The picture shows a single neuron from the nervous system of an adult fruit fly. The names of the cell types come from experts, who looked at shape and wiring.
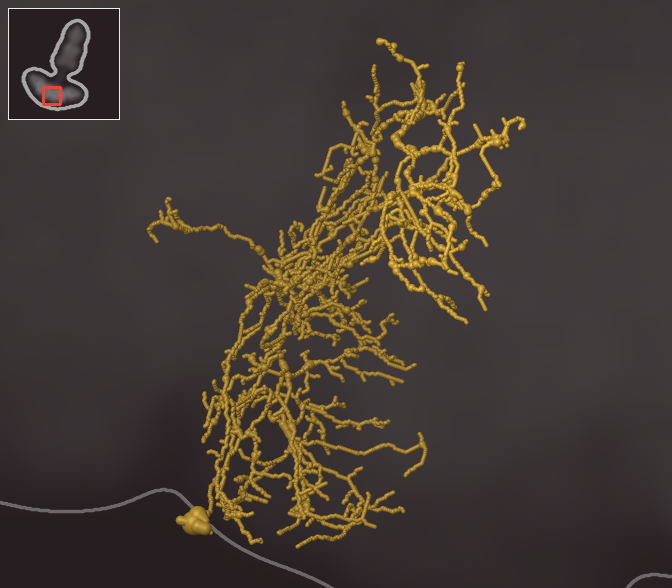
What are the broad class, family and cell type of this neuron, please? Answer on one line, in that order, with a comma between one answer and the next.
central-brain intrinsic neuron, hemilineage SMPad2, SMP079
